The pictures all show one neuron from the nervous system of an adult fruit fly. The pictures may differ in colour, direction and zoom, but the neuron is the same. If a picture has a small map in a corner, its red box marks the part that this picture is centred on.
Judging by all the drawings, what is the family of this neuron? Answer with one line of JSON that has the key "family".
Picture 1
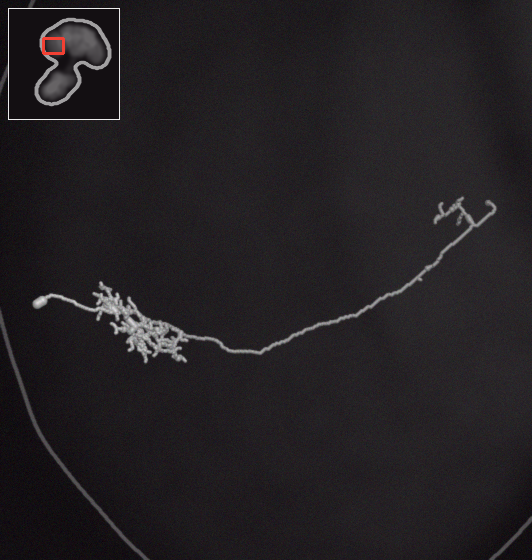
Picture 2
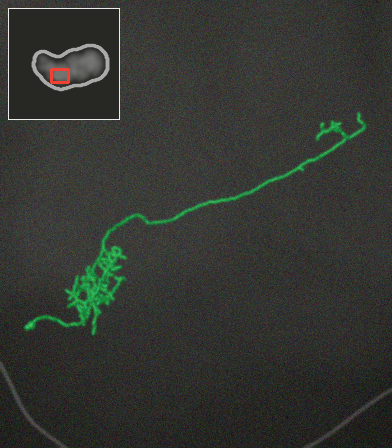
{"family": "Tm"}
